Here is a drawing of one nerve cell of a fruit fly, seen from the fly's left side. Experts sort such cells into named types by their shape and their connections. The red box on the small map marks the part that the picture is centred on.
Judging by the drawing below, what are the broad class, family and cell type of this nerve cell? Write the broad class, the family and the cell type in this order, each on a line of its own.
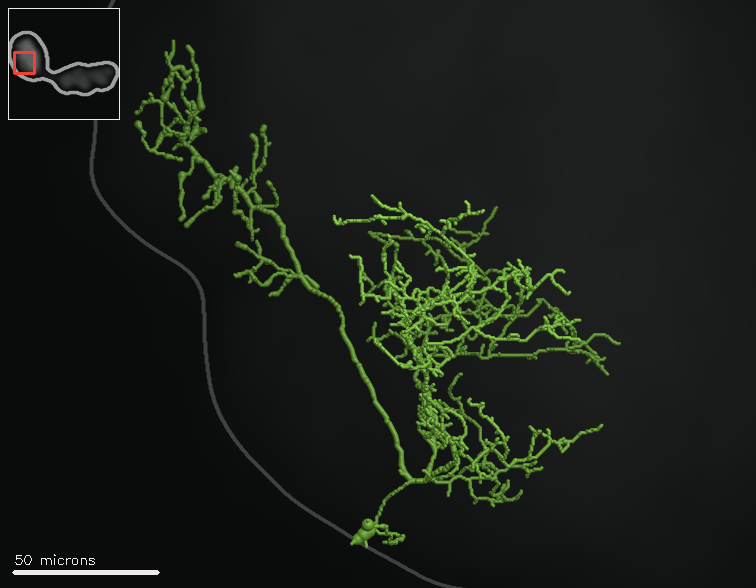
central-brain intrinsic neuron
ALIN
ALIN6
